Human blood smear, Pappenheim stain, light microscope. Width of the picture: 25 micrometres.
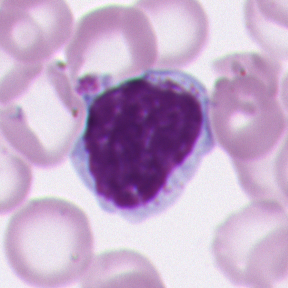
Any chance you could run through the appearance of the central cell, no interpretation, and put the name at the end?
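Look first at the cytoplasm: it is only a narrow rim, widest below the nucleus. Along the upper edge of the cell you can find a few fine reddish granules. There are no vacuoles in the cytoplasm. Notice too that the outline is slightly irregular rather than smoothly round. The cell is a typical lymphocyte.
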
